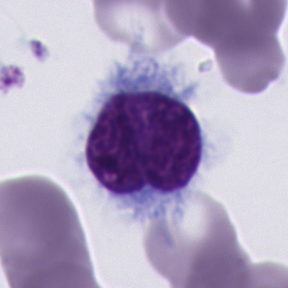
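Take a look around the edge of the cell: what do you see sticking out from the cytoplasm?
Fine hair-like projections, all the way round.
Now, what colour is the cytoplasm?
Pale blue, with no granules to be seen in it.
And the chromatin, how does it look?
Dense and dark purple.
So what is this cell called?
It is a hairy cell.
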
